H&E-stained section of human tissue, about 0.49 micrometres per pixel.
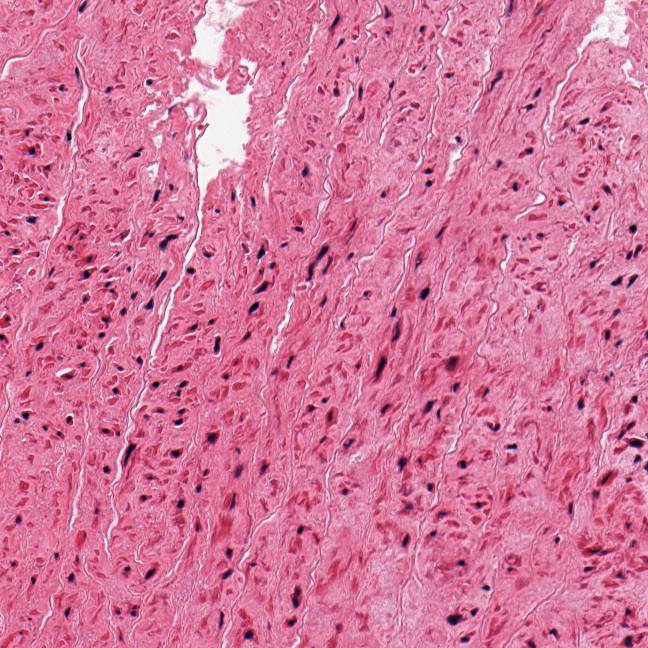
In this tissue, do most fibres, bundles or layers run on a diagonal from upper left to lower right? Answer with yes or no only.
No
